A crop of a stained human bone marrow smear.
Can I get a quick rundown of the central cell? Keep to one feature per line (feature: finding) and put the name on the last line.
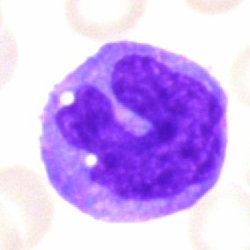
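Nucleus: bent into a horseshoe, with a deep cleft coming in from the left
Cytoplasm colour: pale lilac-violet
Granularity: faint and fine, violet in tone, within the cytoplasm
Clear spots: two small round ones in the cytoplasm on the left side
Name: monocyte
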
